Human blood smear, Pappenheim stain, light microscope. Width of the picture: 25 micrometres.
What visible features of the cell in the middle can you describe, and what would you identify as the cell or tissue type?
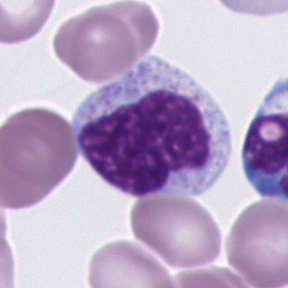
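Look first at the edge of this cell: it is irregular and somewhat angular rather than round. The nucleus is irregular too, with an indentation on its lower right side. Its cytoplasm is pale grey-blue, with fine purple granules scattered throughout. We call this a band neutrophil.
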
